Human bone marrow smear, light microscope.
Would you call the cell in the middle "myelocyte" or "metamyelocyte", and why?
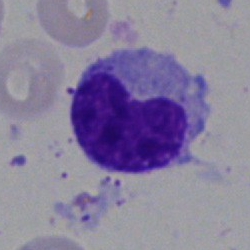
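Metamyelocyte is the answer. The nucleus is kidney-shaped, with a notch on its upper side, and stains deep purple throughout. The cytoplasm is a pale greyish blue, and most of it lies to the upper right of the nucleus.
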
